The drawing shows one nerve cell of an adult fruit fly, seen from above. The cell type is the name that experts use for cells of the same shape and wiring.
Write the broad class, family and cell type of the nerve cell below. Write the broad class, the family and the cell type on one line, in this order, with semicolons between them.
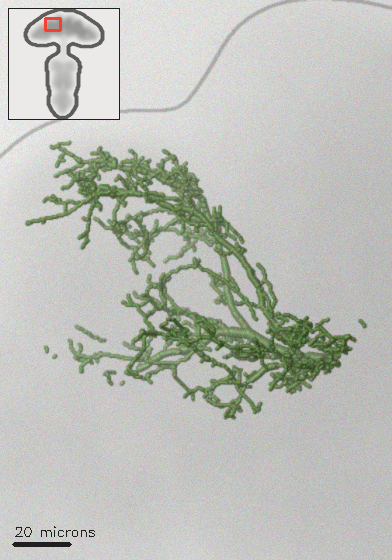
central-brain intrinsic neuron; hemilineage VLPp2; CL319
